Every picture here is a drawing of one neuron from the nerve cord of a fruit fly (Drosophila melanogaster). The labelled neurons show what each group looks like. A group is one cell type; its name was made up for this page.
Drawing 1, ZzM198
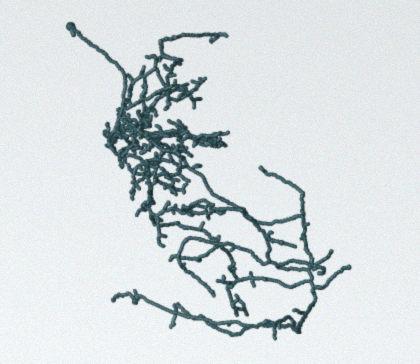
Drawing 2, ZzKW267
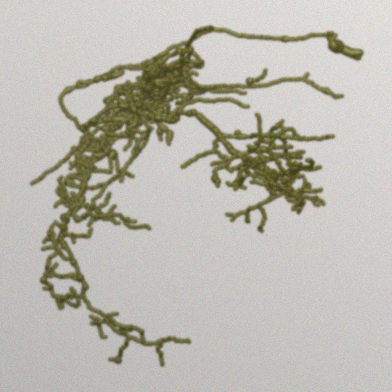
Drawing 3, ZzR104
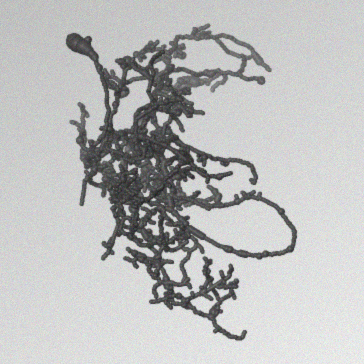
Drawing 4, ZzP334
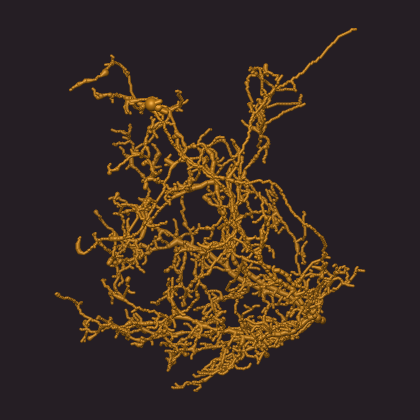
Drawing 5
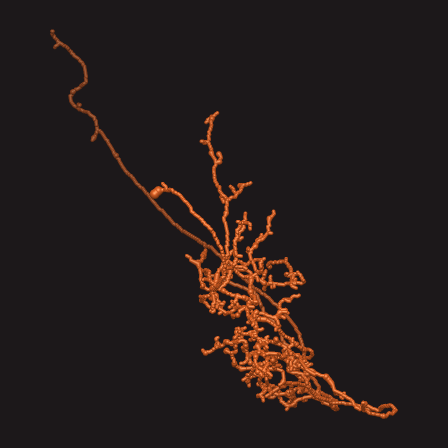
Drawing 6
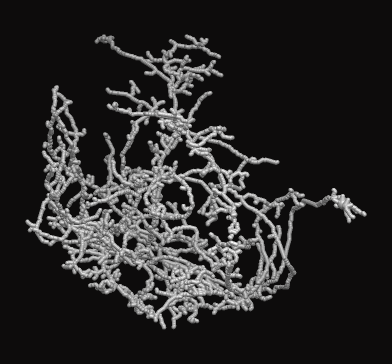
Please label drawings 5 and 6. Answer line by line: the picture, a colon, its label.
5: ZzM198
6: ZzP334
